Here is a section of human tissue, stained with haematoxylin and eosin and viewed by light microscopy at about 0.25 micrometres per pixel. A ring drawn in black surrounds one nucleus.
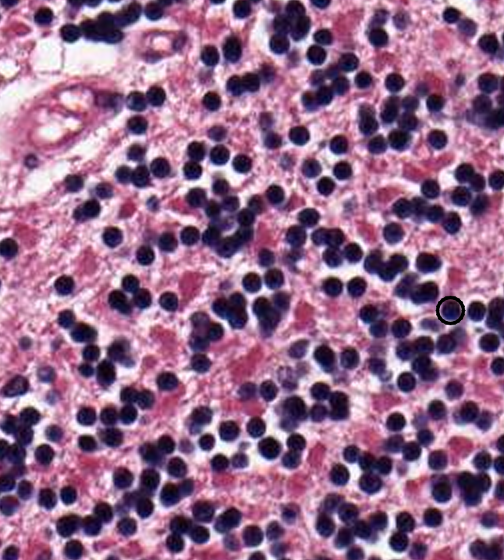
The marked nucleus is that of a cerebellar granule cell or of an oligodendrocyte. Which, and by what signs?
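The marked nucleus belongs to a cerebellar granule cell. The nucleus is round and evenly, densely dark, with no inner detail visible at this scale. Its nucleus is about the same size as the many round dark nuclei crowded around it. Almost no cytoplasm is visible; the nucleus is edged only by a thin pale halo rather than a stained rim of cell body.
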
